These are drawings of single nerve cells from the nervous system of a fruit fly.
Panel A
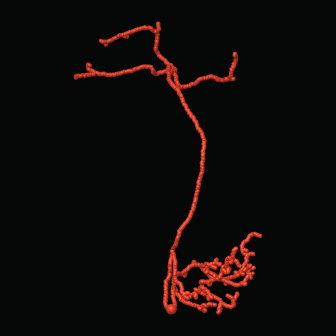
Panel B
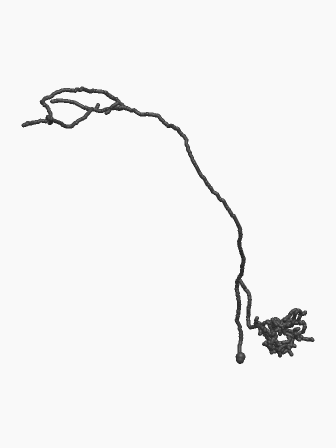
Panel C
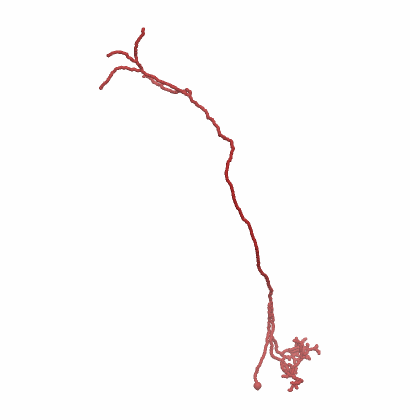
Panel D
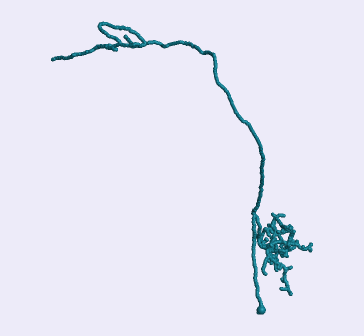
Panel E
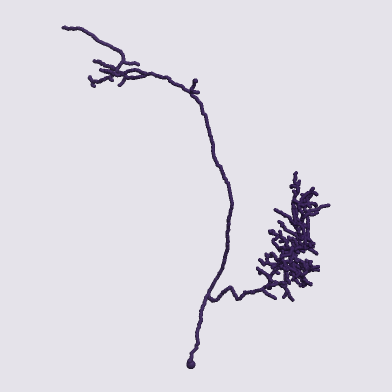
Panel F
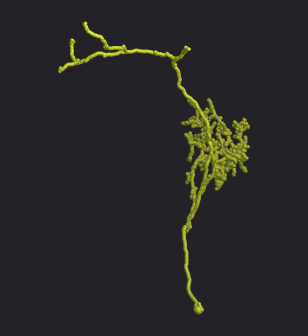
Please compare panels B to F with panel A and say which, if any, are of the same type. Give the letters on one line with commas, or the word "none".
none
